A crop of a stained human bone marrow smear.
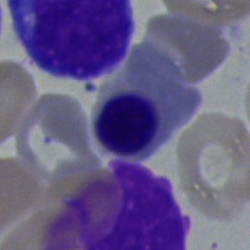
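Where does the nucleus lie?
Off-centre, I'd say, shifted toward the lower left of the cell.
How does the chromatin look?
Dense and very dark purple all through the nucleus.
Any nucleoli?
None that I can make out; nor do I find granules in the cytoplasm.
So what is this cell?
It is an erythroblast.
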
